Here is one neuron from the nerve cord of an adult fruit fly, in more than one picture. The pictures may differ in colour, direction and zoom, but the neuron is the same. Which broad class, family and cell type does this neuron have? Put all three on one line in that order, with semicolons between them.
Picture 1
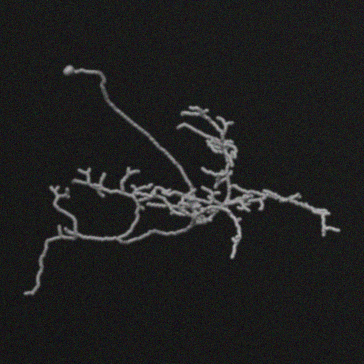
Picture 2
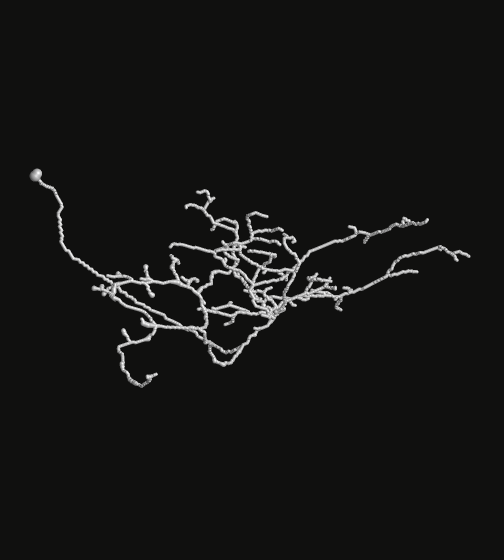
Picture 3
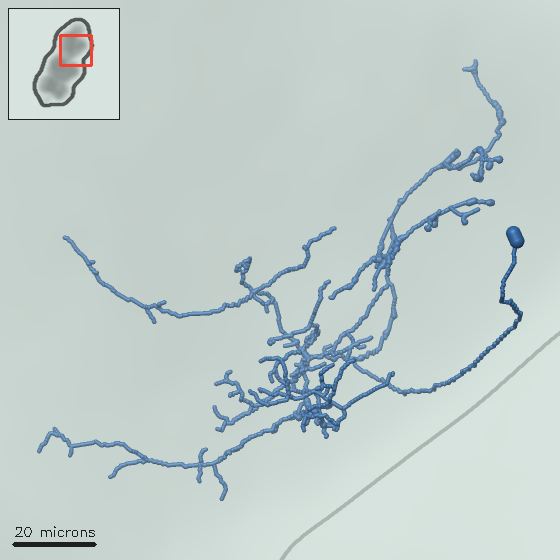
nerve-cord intrinsic neuron; hemilineage 09A; IN09A042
